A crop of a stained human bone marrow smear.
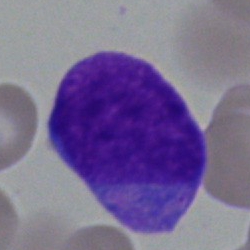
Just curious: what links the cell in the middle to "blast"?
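What is shown is a blast.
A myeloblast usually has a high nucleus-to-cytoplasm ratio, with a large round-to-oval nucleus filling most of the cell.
That agrees with the absence of any distinct rim of cytoplasm around the nucleus along the top and sides. The cell itself is a large oval, its long axis running from upper left to lower right. Its chromatin is finely granular and even, free of coarse dark clumps, and its surface is smooth, with no blebs or projections.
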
